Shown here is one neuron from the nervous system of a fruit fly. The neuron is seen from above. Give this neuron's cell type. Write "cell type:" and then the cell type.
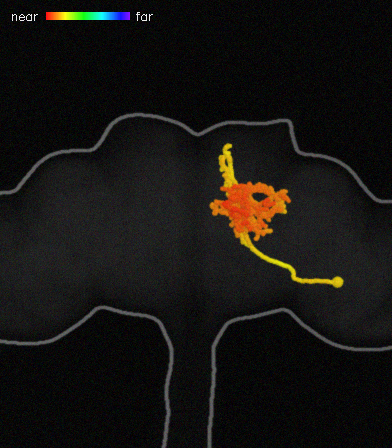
cell type: SMP190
